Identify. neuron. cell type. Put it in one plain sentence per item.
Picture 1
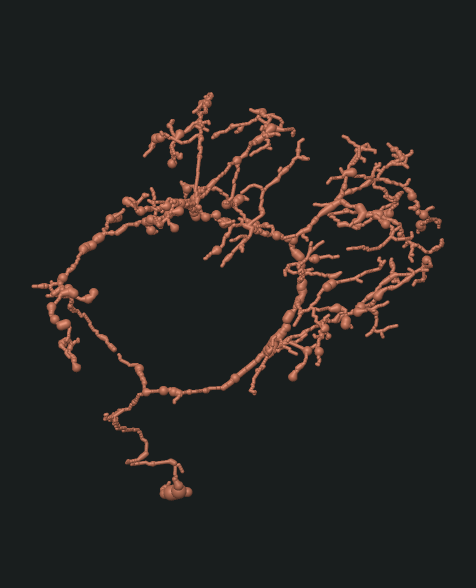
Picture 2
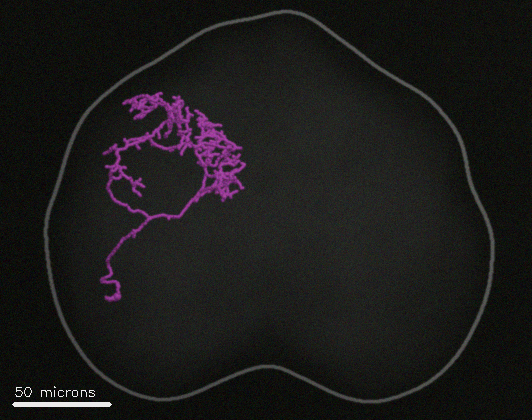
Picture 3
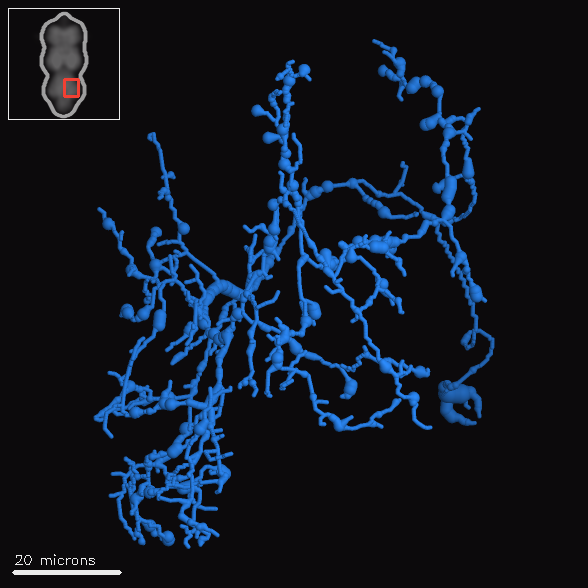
The cell type is IN16B053.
